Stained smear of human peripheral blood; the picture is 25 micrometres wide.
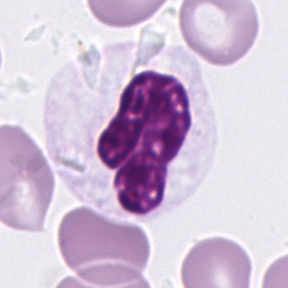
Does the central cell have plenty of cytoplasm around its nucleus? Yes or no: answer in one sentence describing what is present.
Yes, the cell holds plenty of cytoplasm.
